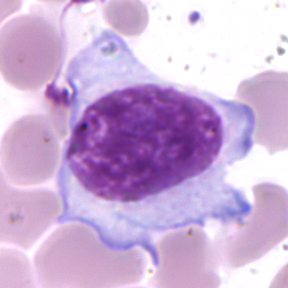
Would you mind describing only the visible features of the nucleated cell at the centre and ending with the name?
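Working through the features in turn: the outline is irregular, with several pointed, angular projections of cytoplasm. The chromatin is coarse and clumped, with paler gaps between the darker strands. The cytoplasm is abundant and pale greyish blue. It stains a deeper blue along the cell's edges than near the nucleus. Name: plasma cell.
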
